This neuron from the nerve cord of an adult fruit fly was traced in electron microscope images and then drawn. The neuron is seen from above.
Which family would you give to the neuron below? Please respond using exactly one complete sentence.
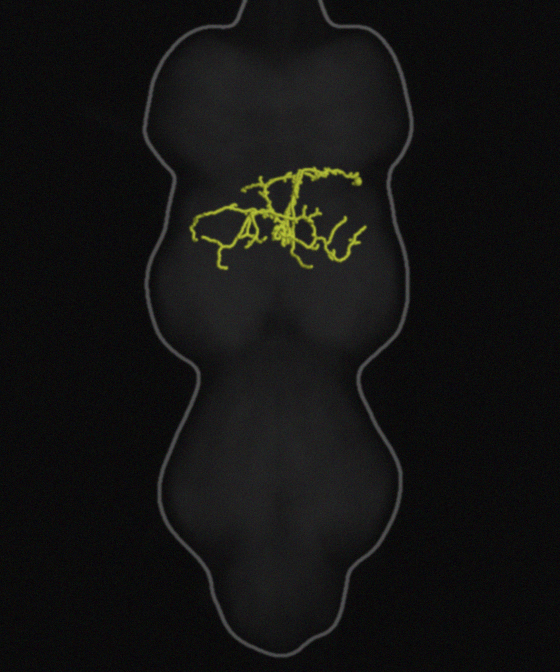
By its family, the neuron is hemilineage 12A.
